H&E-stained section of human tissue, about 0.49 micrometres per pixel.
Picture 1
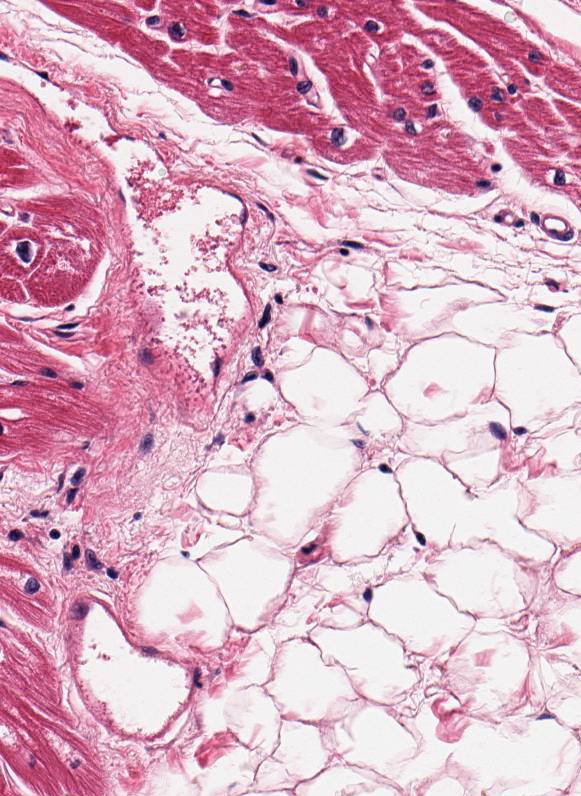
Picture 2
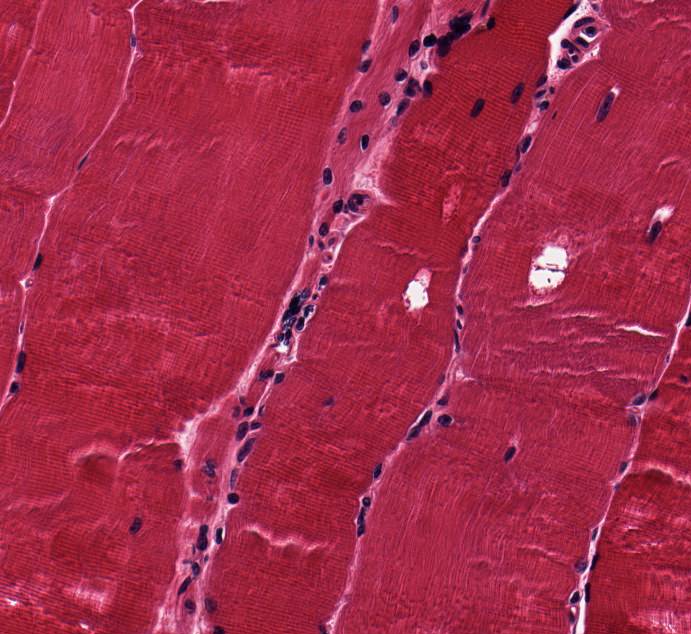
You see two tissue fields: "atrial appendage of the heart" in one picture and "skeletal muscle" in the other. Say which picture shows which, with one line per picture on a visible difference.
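Site of picture 1: atrial appendage of the heart. The muscle fibres are deeply eosinophilic and have single oval nuclei placed centrally within the fibre.
Site of picture 2: skeletal muscle. The muscle fibre nuclei are dark, elongated and lie at the edges of the fibres.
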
